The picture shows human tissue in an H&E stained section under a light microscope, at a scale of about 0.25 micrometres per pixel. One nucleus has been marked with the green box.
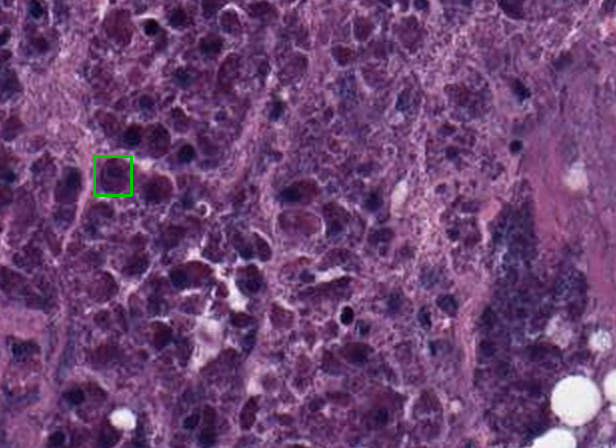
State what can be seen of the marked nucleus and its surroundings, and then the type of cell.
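The cell's cytoplasm is a dense, dark reddish-purple with a grainy look, clearly darker than the pale pink strands nearby. A pale pink fibrous strand runs close beside it on its left side. Its nucleus is a darker rounded area with a blurred, indistinct edge, so its exact outline cannot be made out at this scale. The marked nucleus belongs to a pancreatic acinar cell.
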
